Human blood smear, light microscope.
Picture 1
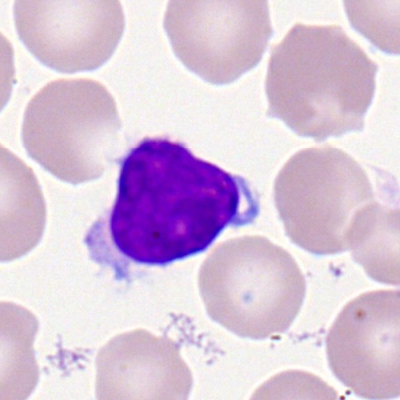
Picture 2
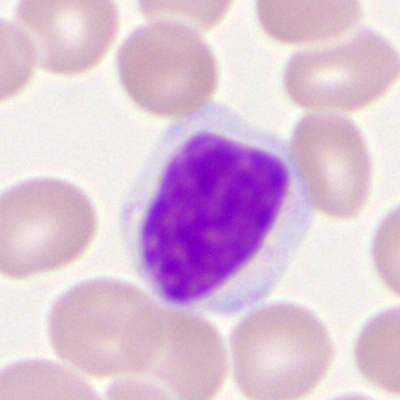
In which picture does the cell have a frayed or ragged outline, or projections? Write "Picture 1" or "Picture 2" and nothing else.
Picture 1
